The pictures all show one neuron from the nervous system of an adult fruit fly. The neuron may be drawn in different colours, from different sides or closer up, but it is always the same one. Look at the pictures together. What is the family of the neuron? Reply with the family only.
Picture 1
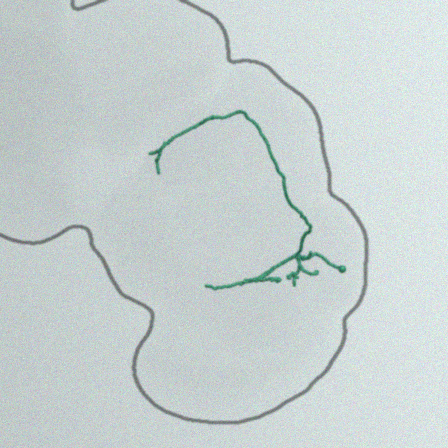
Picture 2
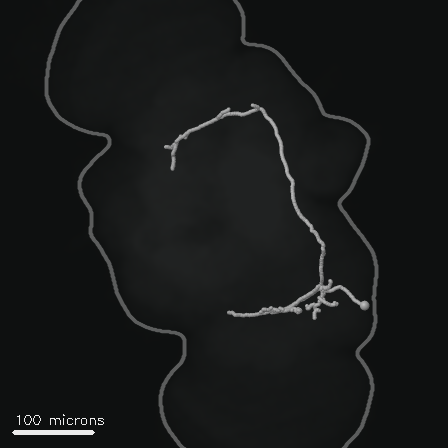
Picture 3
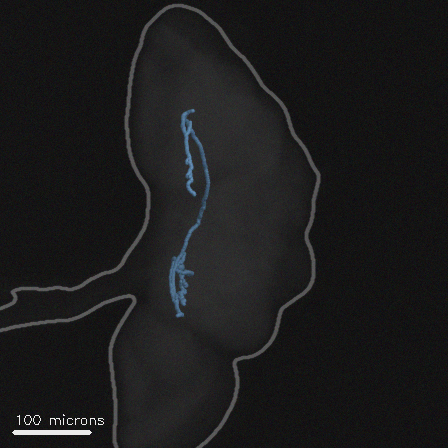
hemilineage LHp2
